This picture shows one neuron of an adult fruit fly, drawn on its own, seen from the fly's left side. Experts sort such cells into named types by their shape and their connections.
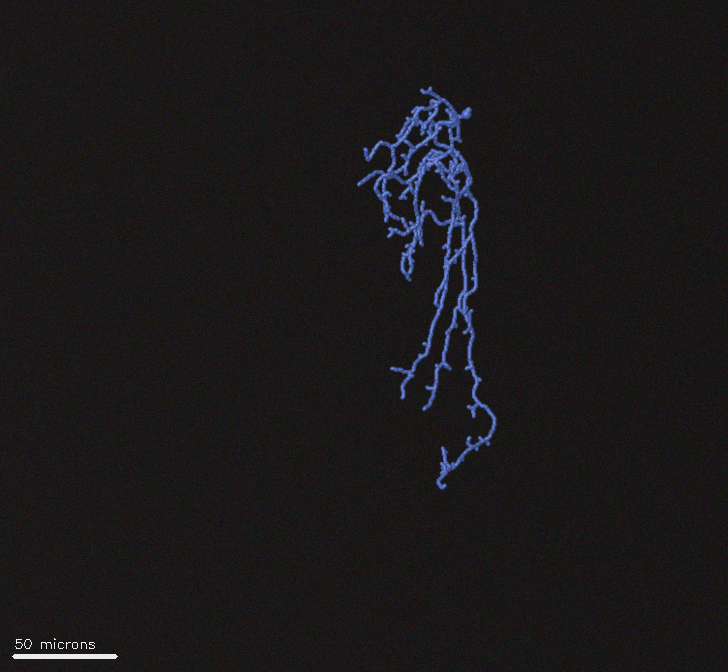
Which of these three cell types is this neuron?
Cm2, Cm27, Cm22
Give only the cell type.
Cm27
